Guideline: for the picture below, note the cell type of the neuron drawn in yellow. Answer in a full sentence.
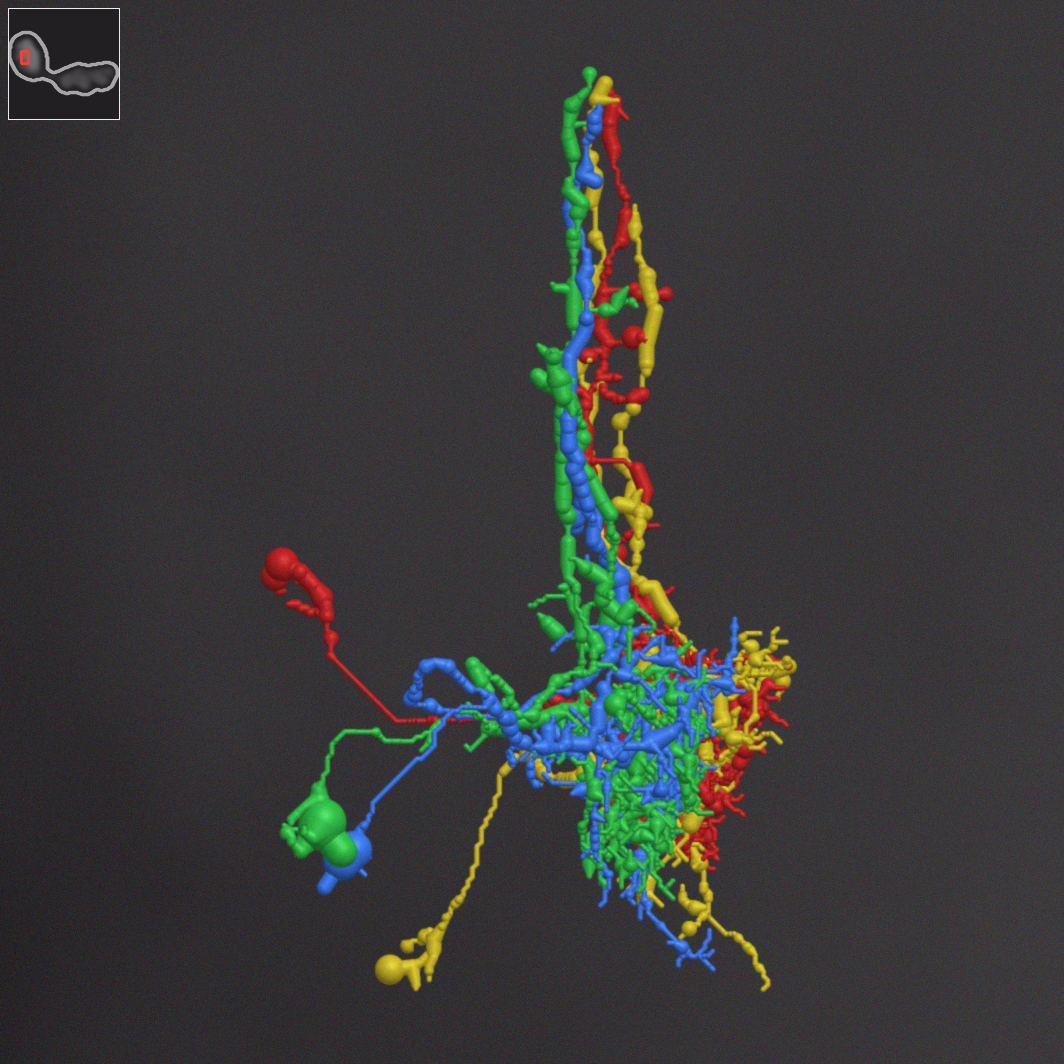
The cell type is WED063_b.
